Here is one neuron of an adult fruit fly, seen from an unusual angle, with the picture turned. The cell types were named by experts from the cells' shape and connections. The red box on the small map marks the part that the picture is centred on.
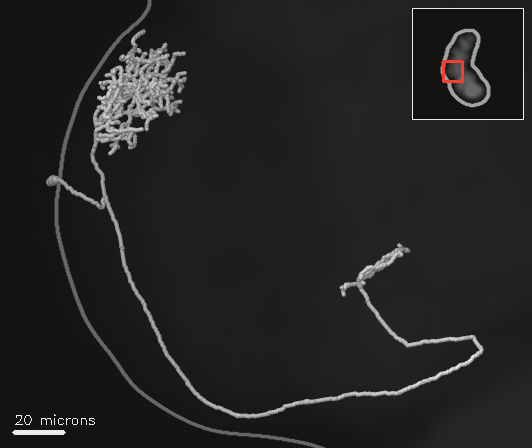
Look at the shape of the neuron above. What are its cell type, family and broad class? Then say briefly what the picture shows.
Its cell type is MeLo2. The family is MeLo. It is an optic-lobe intrinsic neuron. Its cell body lies on the left of the picture. From left to right in the picture it spans about 180 microns. Dozens of branch ends can be seen.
